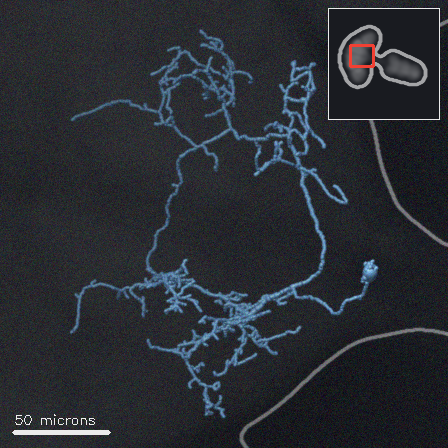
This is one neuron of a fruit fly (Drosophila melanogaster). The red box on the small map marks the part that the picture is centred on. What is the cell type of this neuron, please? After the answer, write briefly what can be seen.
It is of cell type CB0530. This is a central-brain intrinsic neuron. It lies in the brain. By the scale bar it is about 200 microns tall in this view. Dozens of branch ends can be seen.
